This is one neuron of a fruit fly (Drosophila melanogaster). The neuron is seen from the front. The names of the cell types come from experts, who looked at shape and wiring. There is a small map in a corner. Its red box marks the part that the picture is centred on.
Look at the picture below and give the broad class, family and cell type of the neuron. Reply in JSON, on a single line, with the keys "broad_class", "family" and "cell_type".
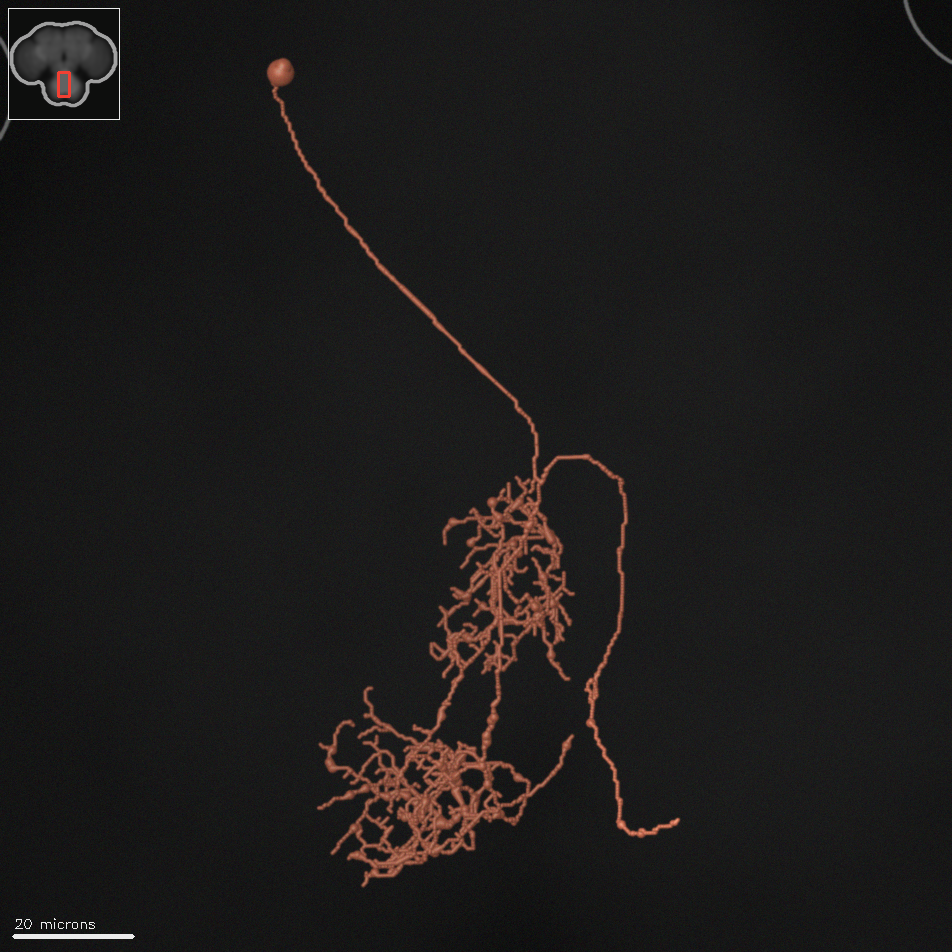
{"broad_class": "nerve-cord intrinsic neuron", "family": "hemilineage 23B", "cell_type": "IN23B046"}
